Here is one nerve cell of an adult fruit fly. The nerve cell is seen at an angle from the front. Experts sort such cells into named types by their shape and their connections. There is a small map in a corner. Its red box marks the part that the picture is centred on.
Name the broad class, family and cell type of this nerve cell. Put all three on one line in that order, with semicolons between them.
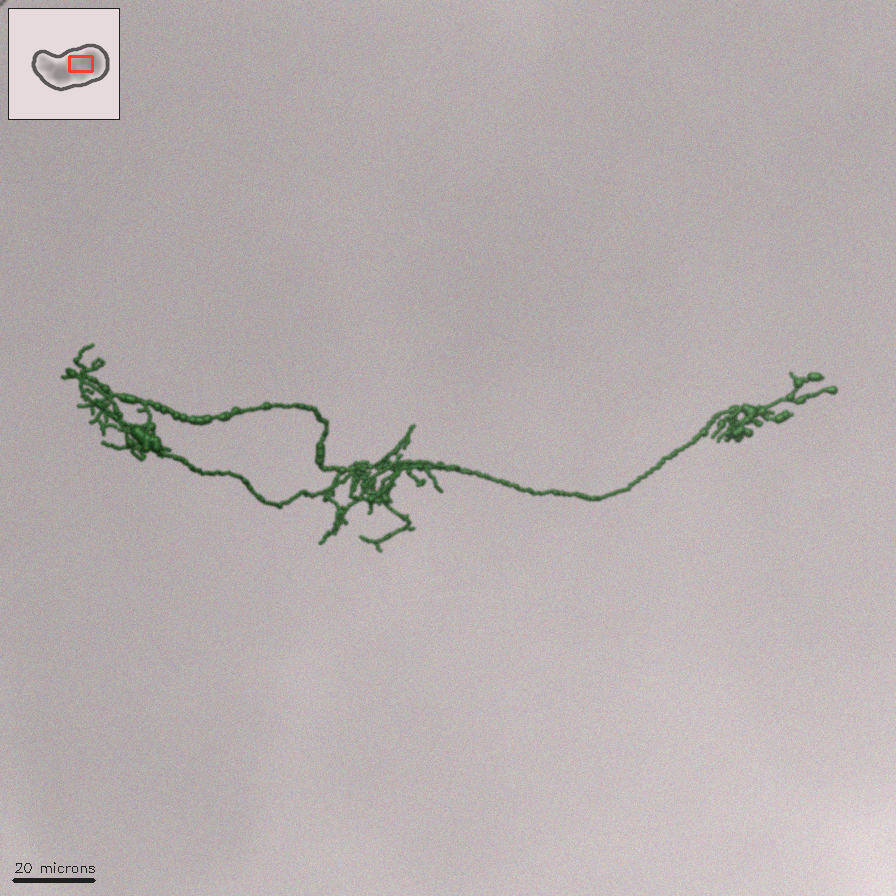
central-brain intrinsic neuron; hemilineage AOTUv3_ventral; AOTU037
